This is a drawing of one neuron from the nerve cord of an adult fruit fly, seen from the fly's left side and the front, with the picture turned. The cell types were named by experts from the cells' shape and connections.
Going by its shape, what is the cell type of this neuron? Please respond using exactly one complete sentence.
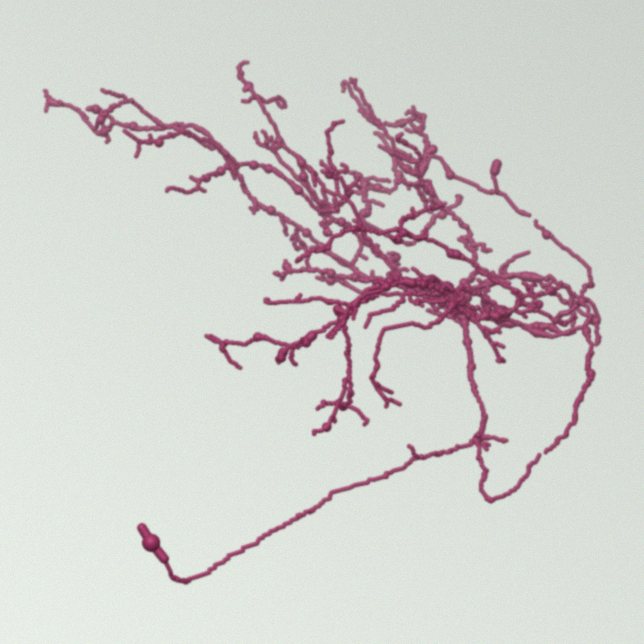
This neuron counts as a member of the cell type vMS11.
